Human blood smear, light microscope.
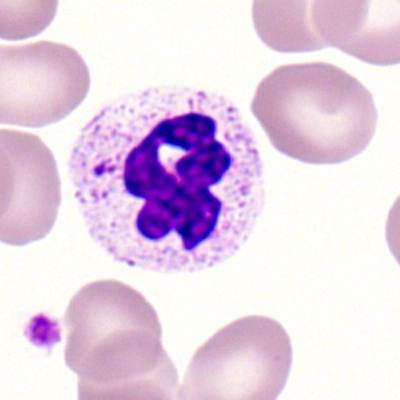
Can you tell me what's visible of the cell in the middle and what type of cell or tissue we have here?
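The nucleus consists of several lobes joined together, and a small clear gap lies enclosed within it near its top. Abundant pale pink cytoplasm holds fine, small lilac granules. It is a segmented neutrophil.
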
